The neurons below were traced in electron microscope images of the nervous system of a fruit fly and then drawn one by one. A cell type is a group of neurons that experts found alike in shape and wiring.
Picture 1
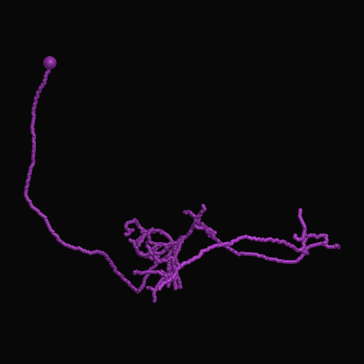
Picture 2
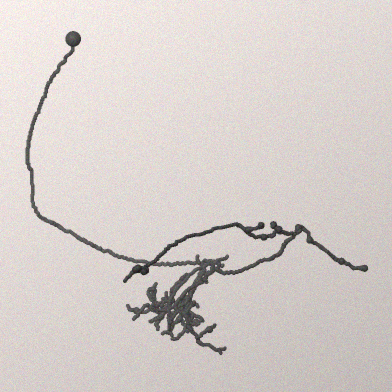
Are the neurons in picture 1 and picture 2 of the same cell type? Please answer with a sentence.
They are of the same cell type.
